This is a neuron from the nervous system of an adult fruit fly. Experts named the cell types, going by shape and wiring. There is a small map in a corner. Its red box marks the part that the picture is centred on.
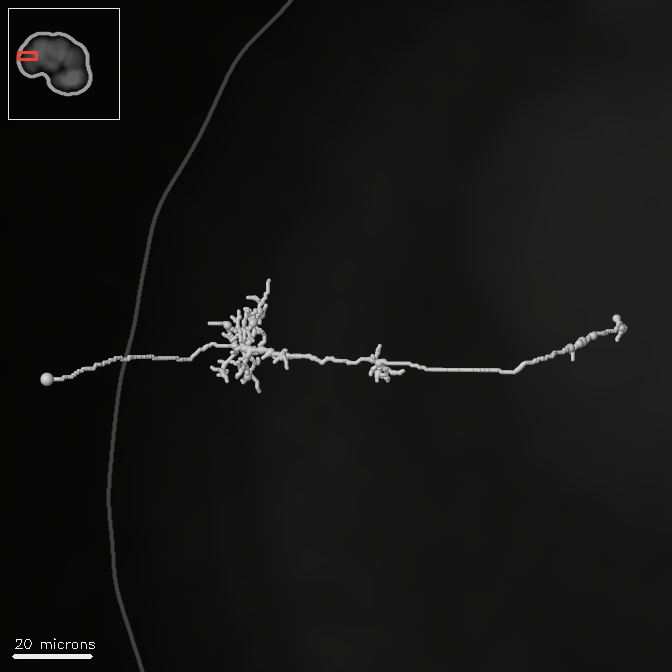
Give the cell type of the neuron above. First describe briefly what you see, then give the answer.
Its cell body lies on the left of the picture. From left to right in the picture it spans about 150 microns. The picture shows dozens of branch ends. This is an optic-lobe intrinsic neuron. The cell type is Tm4.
